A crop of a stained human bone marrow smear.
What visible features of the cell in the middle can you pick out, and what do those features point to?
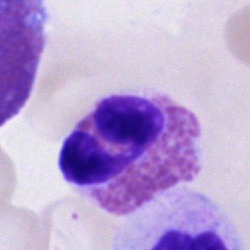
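Let me see: the nucleus lies toward the left side of the cell. Its chromatin looks dense and stains dark purple. I can't make out any nucleoli in it. And the outer border is bumpy, not smooth. My answer: it is an eosinophil.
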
